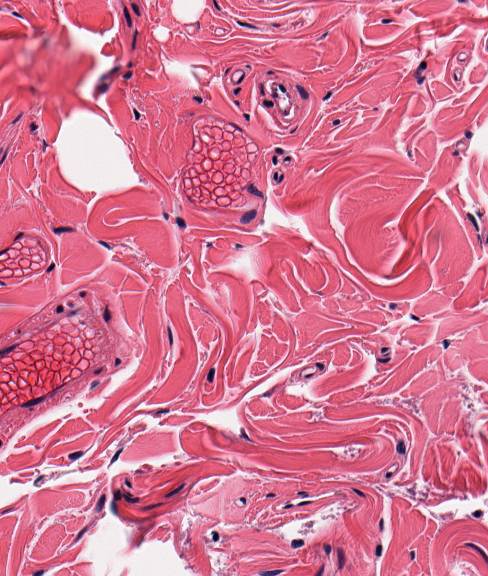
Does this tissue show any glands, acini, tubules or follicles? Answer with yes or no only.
No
